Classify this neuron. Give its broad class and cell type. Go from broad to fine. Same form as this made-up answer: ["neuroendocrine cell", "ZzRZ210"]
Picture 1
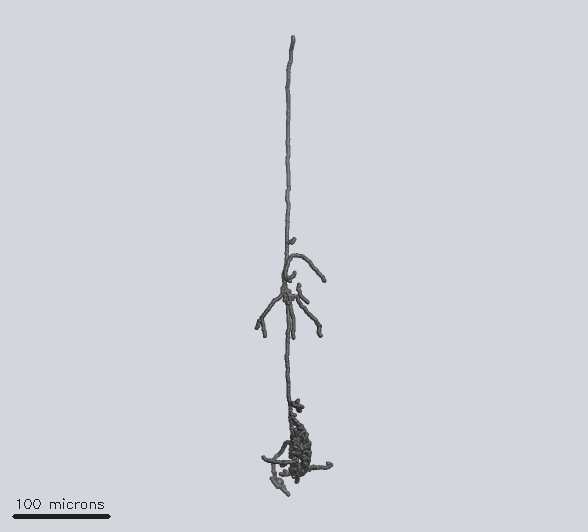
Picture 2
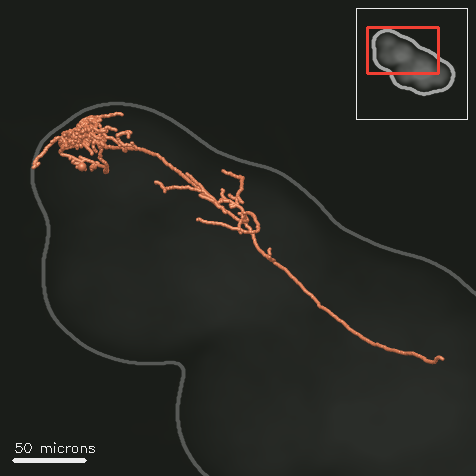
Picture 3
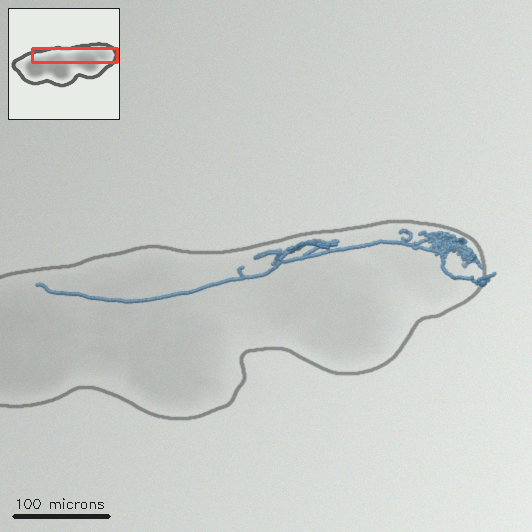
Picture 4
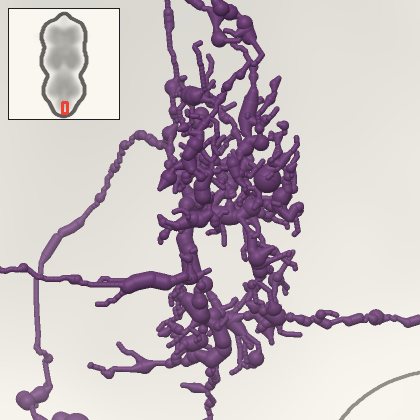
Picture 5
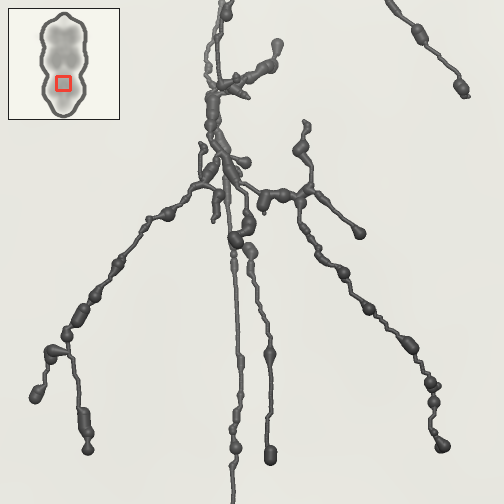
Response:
["nerve-cord intrinsic neuron", "INXXX249"]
